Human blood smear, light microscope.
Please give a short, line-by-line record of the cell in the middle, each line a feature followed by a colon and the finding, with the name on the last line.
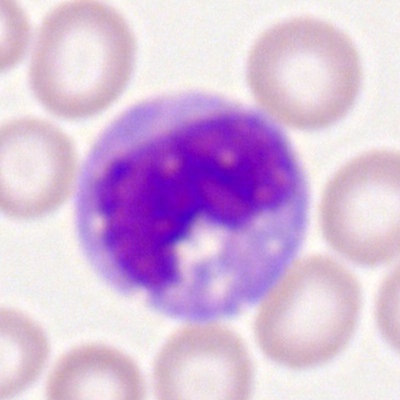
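Nucleus: one irregular, folded mass rather than separate lobes
Position: mainly in the upper and left part of the cell
Cytoplasm: pale greyish-lilac
Vacuoles: several, small and clear, just below the nucleus
Cell: monocyte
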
